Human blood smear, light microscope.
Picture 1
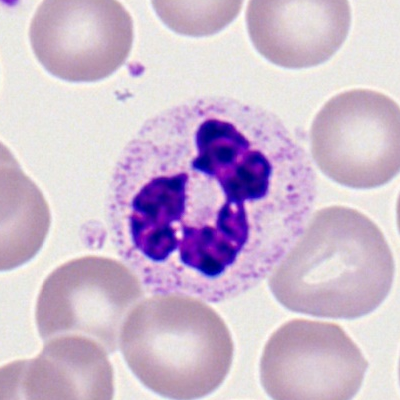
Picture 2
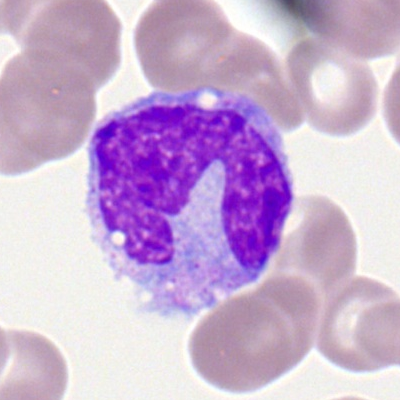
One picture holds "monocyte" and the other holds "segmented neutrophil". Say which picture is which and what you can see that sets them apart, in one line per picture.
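Picture 1 is a segmented neutrophil. No vacuoles are seen in the cytoplasm.
Picture 2 is a monocyte. A few small, clear, round vacuoles lie in the cytoplasm.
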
